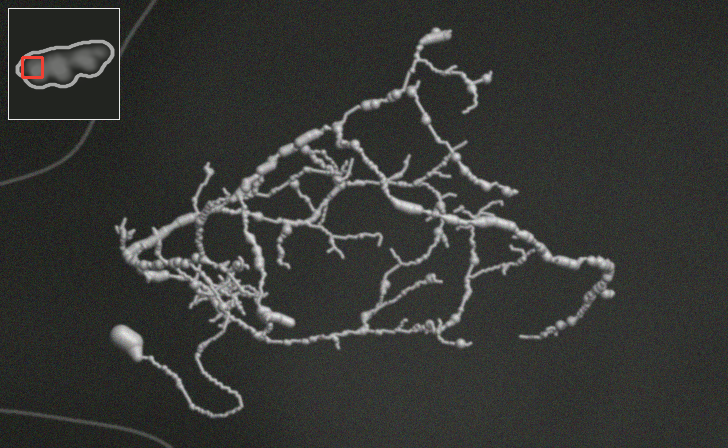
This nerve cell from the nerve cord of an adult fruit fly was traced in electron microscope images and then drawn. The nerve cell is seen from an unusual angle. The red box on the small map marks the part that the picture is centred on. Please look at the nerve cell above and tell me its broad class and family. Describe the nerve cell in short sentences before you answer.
The picture shows dozens of branch ends. In this view it is wider than it is tall. Its broad class is nerve-cord intrinsic neuron. Its family is hemilineage 13A.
